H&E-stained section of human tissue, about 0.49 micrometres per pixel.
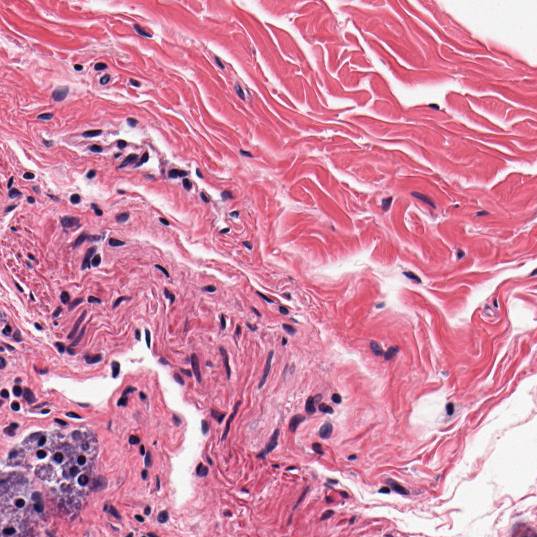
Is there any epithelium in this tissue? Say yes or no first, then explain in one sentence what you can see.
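No. No epithelium is present anywhere in the field.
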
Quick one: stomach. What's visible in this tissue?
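Taking the features in turn: the upper right is filled with dense pink fibrous stroma with few nuclei, while the lower left is more cellular. There the collagen bundles are wavy and run obliquely across the field. Most nuclei in the stroma are dark, slender and spindle-shaped, lying along the fibres. These spindle-shaped nuclei crowd in a band across the left and lower part, and are sparse among the upper right bundles.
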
